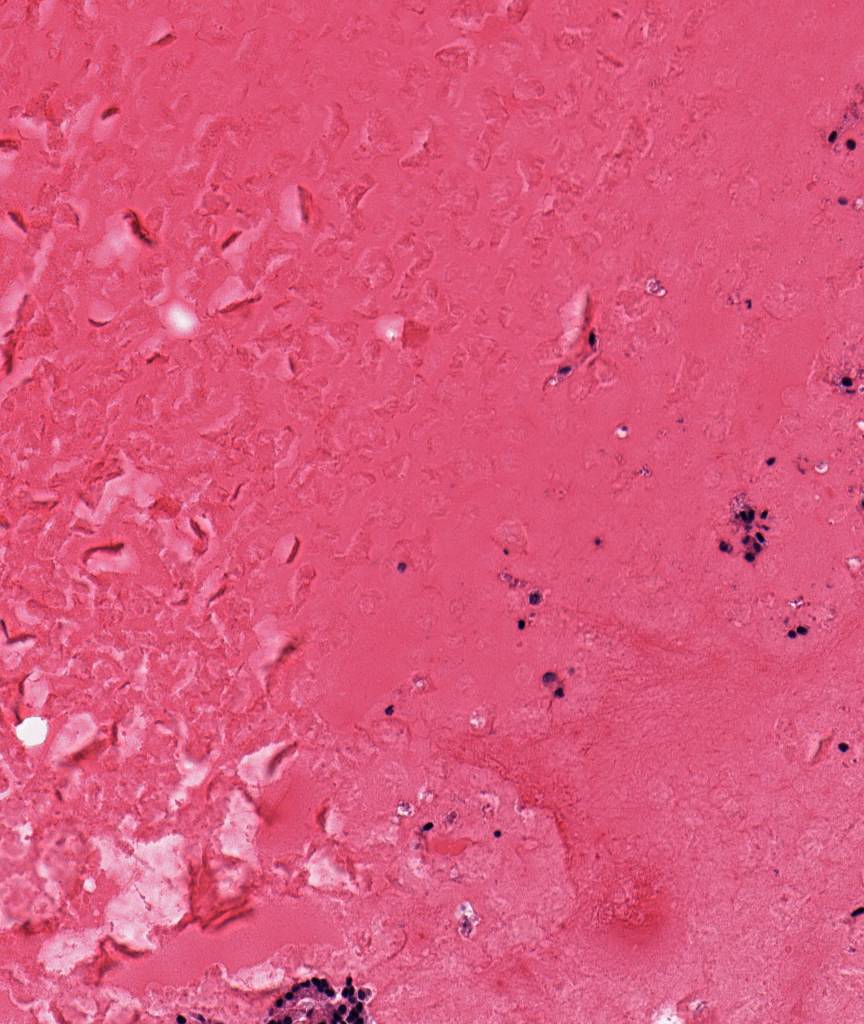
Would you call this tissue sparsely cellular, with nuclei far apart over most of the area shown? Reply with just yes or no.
Yes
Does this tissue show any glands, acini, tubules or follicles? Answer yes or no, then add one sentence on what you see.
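No. No glands, epithelium or intact vessels can be recognised in the field.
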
